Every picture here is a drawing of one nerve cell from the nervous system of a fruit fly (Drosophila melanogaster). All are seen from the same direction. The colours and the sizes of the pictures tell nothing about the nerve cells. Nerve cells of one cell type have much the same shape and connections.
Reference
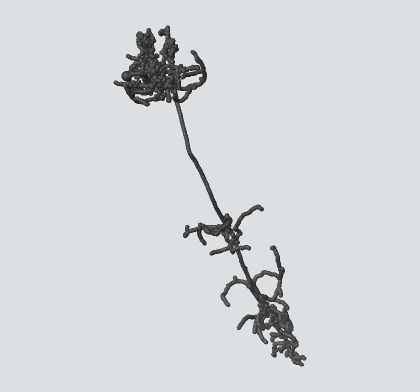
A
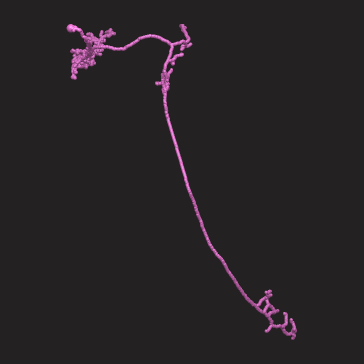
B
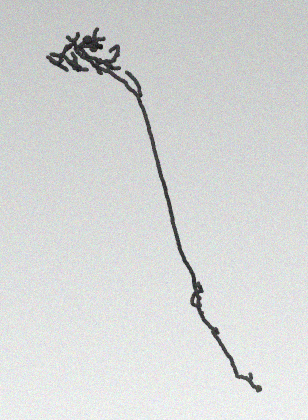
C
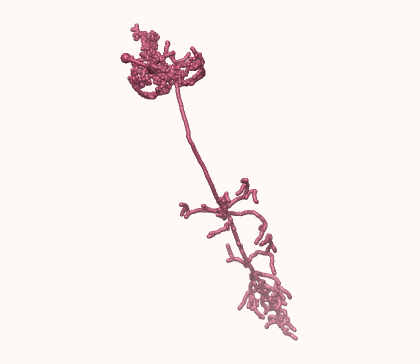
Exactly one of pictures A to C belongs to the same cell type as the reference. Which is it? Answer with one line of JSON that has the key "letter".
{"letter": "C"}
